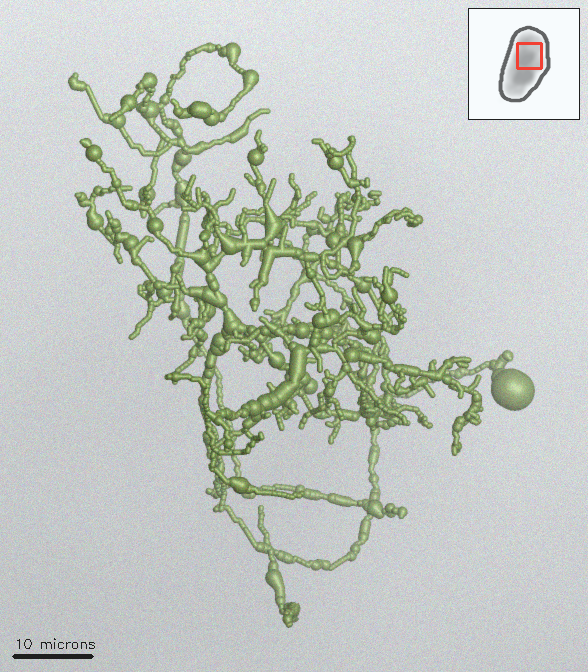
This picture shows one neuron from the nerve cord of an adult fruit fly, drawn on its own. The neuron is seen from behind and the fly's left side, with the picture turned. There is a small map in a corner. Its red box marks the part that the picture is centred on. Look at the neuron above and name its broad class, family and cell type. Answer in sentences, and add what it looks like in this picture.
This is a nerve-cord intrinsic neuron. The family is hemilineage 14A. The cell type is IN14A036. By the scale bar it is about 75 microns tall in this view. Dozens of branch ends can be seen.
